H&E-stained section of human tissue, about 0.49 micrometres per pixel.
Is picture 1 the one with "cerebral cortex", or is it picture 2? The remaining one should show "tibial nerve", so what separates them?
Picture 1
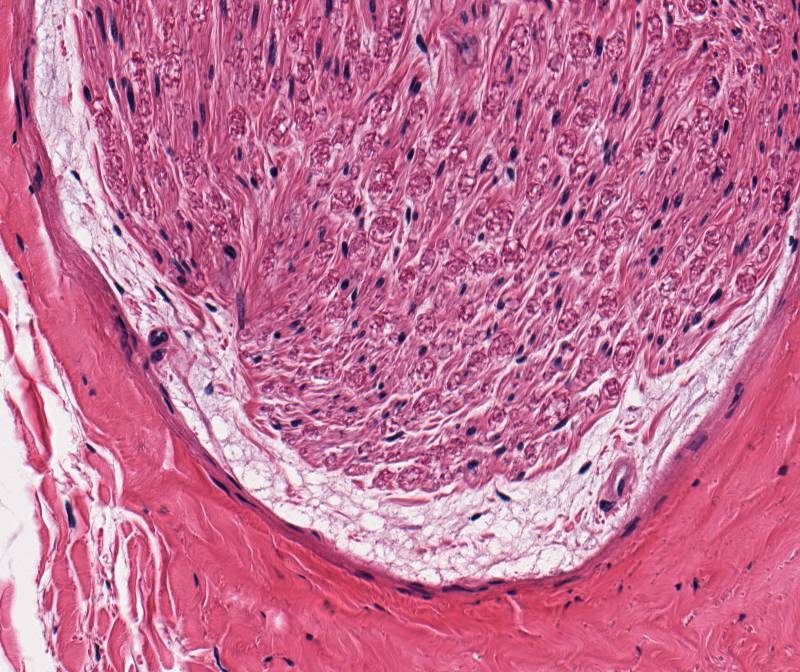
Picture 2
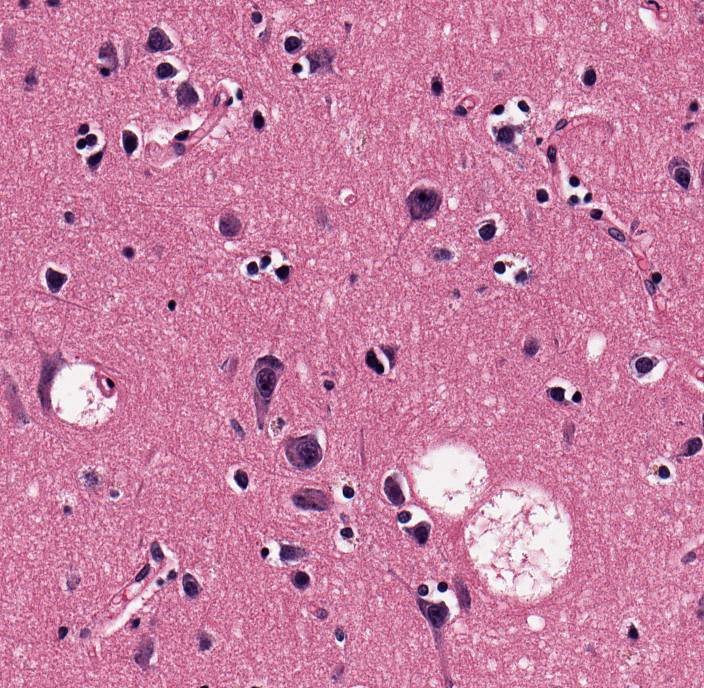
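Have a look at both side by side: the tibial nerve is in picture 1, the cerebral cortex in picture 2. In the nerve, a large rounded bundle fills the upper field, bounded below by a curved band of dense pink tissue whose inner edge is lined by a thin row of flattened nuclei. Dark, slender, elongated nuclei lie scattered between its round profiles. The cortex, by contrast, is fine, fibrillary pink neuropil throughout, with many nuclei and cell bodies sitting in clear retraction halos.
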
